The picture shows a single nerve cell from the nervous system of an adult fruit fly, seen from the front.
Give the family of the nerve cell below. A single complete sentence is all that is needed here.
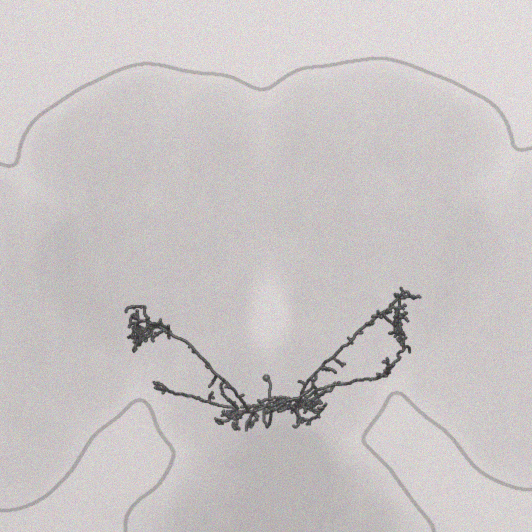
One member of family hemilineage LB0 is this nerve cell.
